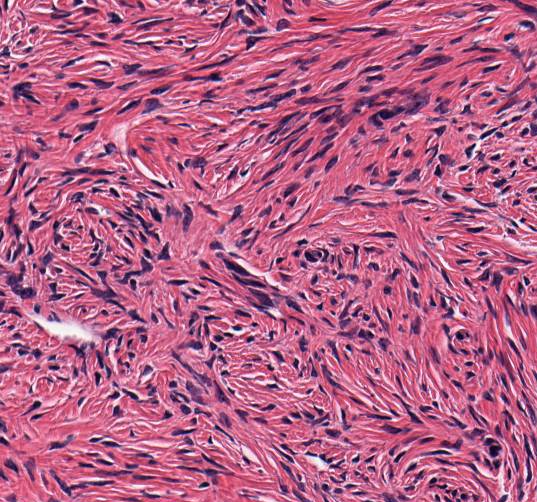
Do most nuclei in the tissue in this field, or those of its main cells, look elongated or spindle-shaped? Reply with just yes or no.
Yes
